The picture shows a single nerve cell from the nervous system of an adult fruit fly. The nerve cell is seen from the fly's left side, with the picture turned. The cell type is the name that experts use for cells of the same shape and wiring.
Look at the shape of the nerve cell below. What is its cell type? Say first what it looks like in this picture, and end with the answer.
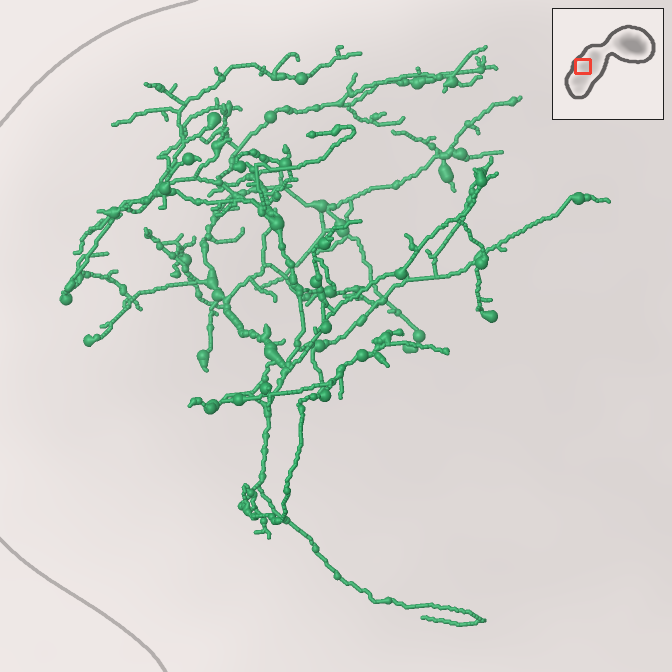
No cell body is drawn. Dozens of branch ends can be seen. It is a nerve-cord intrinsic neuron. The cell type is IN03A089.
